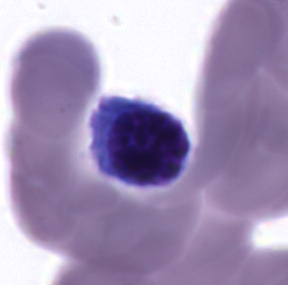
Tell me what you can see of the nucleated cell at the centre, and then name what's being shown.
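In outline the cell is oval rather than round, and its left edge appears slightly ragged. The chromatin is dense and dark purple, and the cytoplasm is blue. This is a plasma cell.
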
